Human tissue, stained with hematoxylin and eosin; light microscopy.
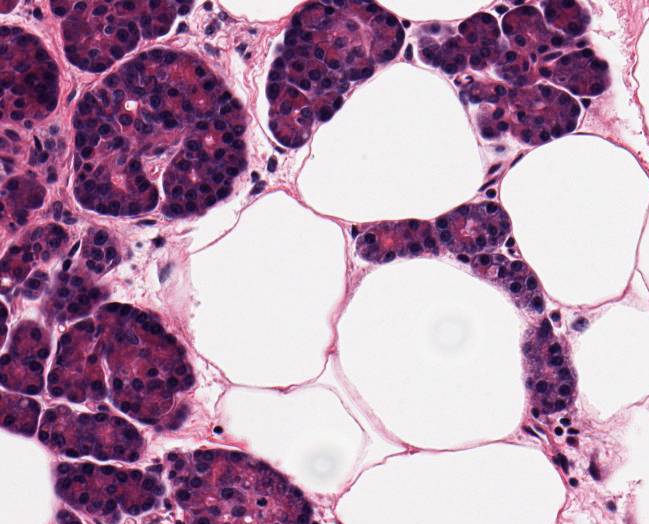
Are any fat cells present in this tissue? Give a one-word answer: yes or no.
Yes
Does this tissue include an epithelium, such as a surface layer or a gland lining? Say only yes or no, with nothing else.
Yes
